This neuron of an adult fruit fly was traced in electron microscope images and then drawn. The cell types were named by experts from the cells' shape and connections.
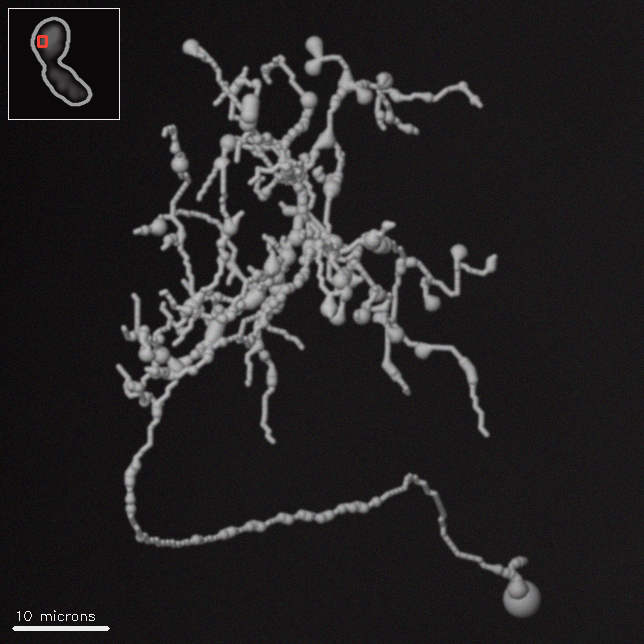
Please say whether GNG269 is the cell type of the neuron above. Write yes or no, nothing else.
yes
